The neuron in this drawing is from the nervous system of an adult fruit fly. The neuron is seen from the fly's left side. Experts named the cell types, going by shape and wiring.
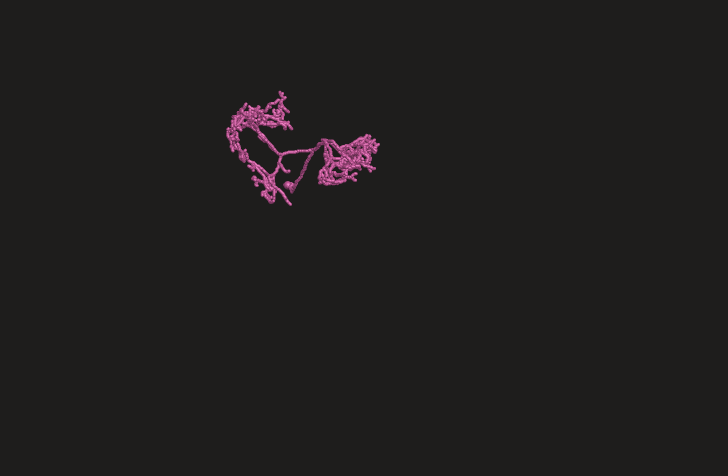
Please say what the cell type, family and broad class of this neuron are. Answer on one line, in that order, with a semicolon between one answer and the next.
FB5D; hemilineage AOTUv4_ventral; central-brain intrinsic neuron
